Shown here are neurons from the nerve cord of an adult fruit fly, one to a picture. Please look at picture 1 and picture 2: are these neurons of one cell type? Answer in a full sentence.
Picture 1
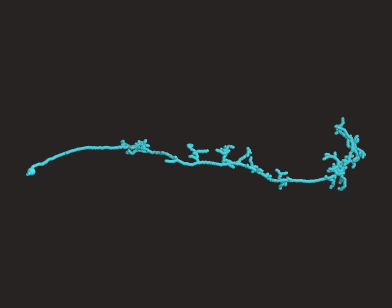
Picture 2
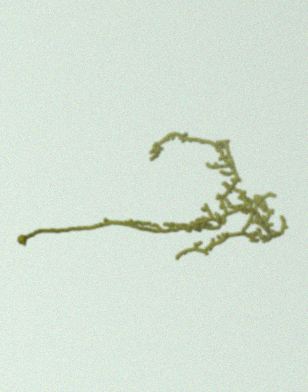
They are of different cell types.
